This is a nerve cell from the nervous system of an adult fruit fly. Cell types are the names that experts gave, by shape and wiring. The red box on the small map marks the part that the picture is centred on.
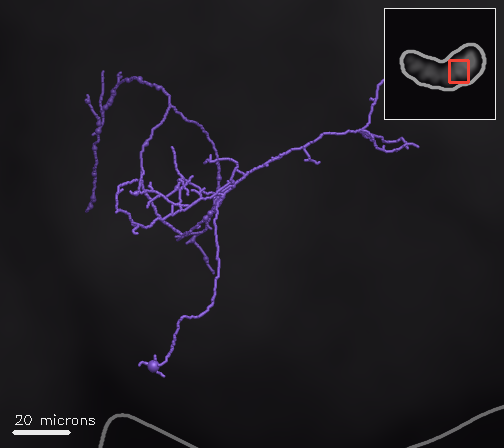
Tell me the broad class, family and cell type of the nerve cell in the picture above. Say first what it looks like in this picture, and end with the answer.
By the scale bar it is about 120 microns wide in this view. As drawn here it is about as wide as it is tall. This is a central-brain intrinsic neuron. Its family is hemilineage LB3. Its cell type is GNG428.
